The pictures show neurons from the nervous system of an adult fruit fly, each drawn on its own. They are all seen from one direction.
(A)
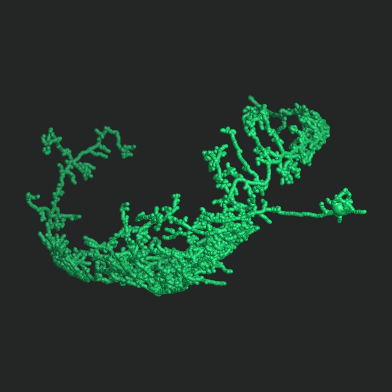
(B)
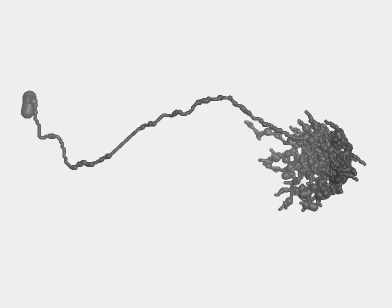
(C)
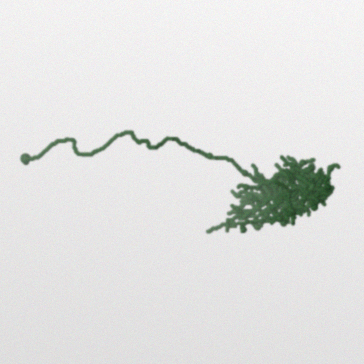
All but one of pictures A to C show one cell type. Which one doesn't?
Picture A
